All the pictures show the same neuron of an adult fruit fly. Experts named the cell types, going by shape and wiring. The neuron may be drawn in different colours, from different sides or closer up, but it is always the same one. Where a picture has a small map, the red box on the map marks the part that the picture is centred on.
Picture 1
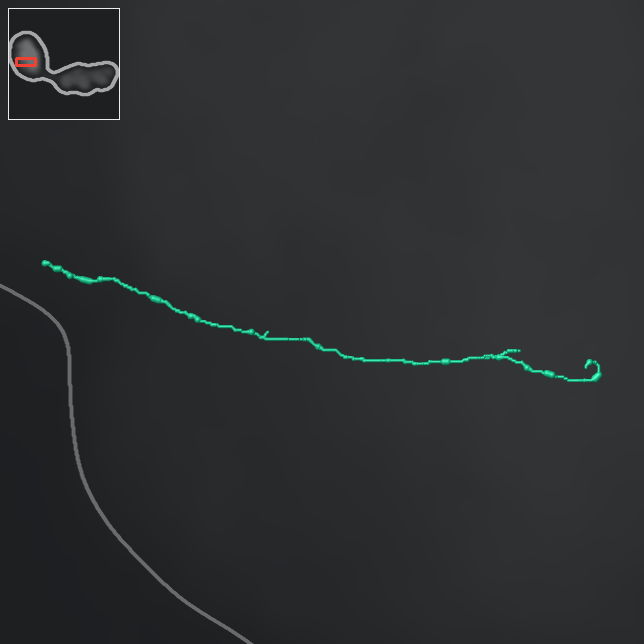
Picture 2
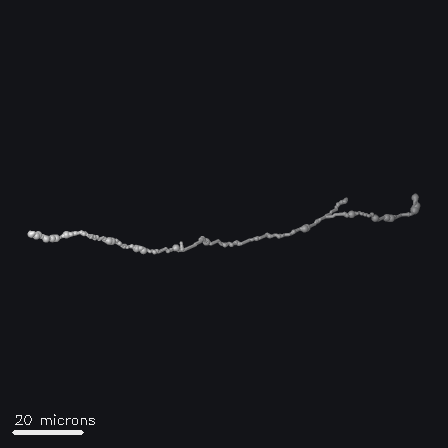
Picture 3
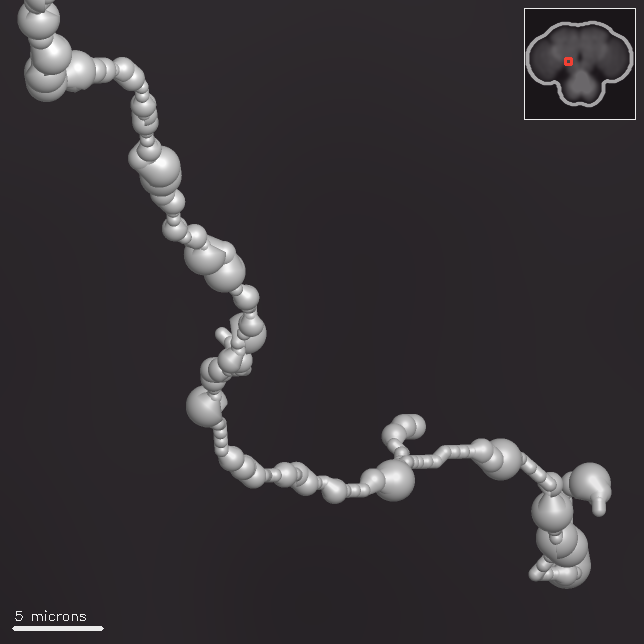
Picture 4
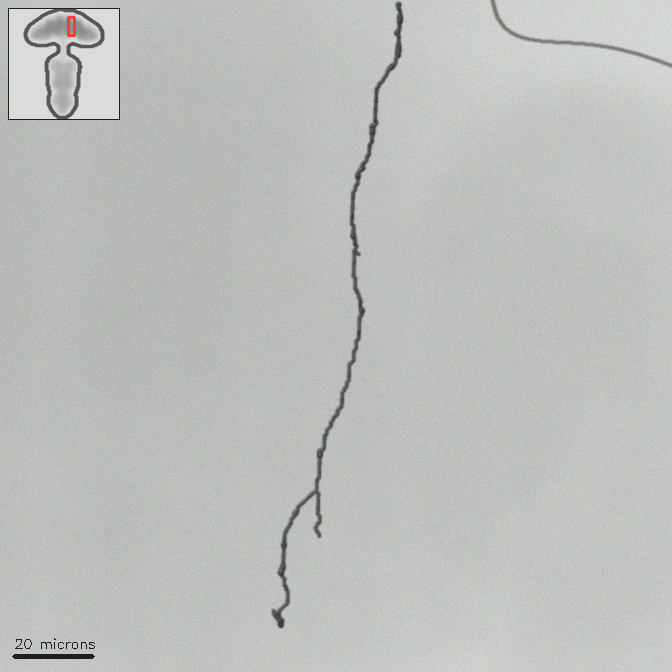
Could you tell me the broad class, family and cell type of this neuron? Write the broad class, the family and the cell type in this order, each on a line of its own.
sensory neuron entering the brain
class mechanosensory
JO-DP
